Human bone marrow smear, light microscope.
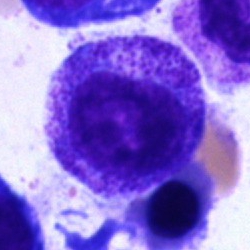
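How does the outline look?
Roughly round, with a smooth edge.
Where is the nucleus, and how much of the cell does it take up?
It sits near the centre and fills most of the cell.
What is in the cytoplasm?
Numerous purple granules packed throughout, and no clear vacuoles.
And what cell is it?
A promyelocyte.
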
